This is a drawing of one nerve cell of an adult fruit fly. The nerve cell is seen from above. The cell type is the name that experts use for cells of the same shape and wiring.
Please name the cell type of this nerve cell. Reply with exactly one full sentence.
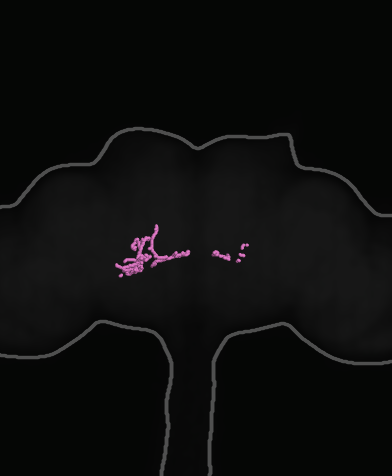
The nerve cell is typed under the name SMP491.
